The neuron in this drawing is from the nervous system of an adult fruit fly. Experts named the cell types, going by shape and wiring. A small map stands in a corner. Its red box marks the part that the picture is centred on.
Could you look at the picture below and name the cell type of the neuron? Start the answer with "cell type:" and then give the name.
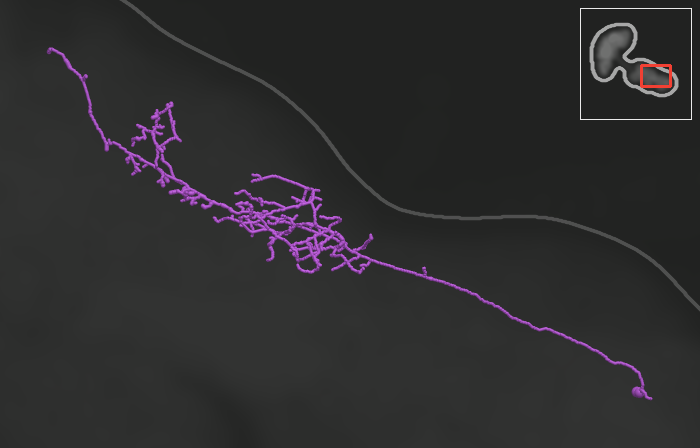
cell type: IN16B048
